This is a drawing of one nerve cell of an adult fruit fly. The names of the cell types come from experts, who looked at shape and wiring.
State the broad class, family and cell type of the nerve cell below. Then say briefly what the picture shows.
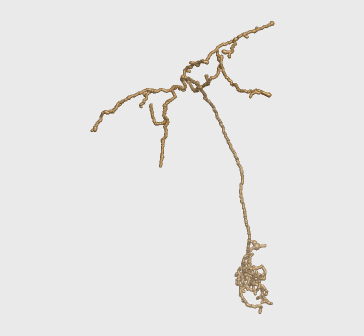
It is a central-brain intrinsic neuron. The family is hemilineage FLAa3. It is of cell type FLA002m. In this view it is taller than it is wide.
